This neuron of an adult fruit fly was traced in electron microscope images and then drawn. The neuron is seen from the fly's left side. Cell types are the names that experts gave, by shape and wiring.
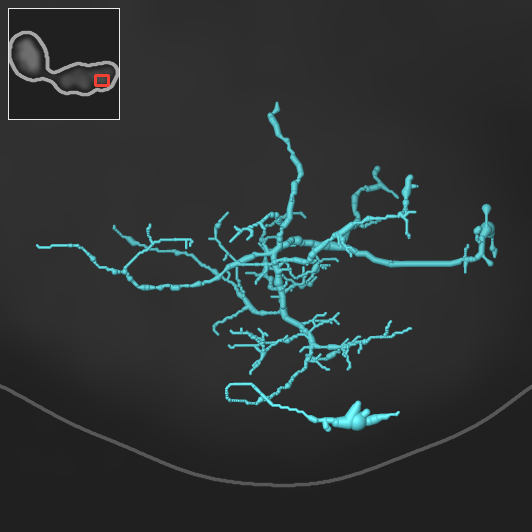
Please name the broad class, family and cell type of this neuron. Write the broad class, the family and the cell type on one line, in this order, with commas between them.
nerve-cord intrinsic neuron, hemilineage 13B, IN13B033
